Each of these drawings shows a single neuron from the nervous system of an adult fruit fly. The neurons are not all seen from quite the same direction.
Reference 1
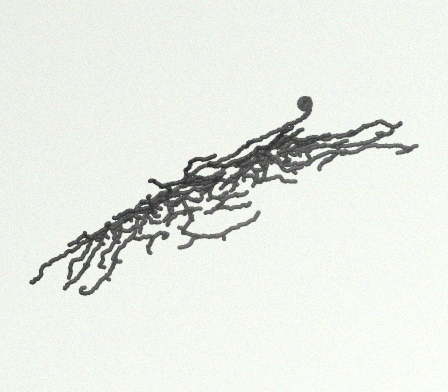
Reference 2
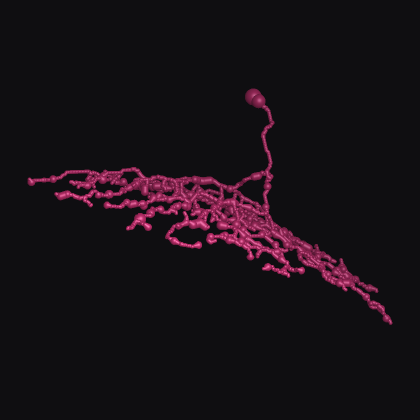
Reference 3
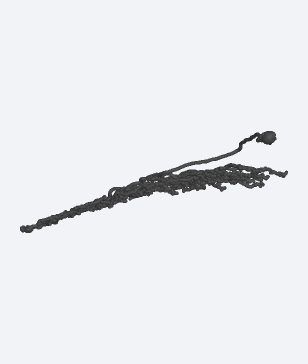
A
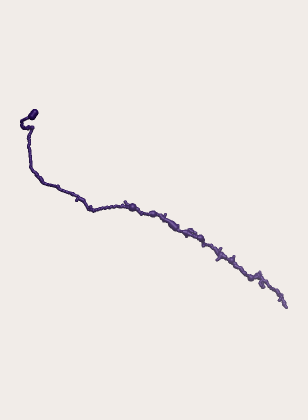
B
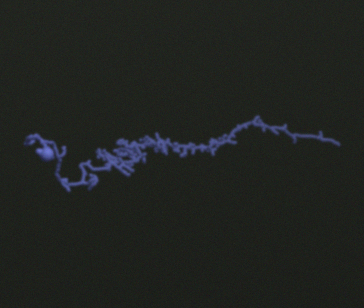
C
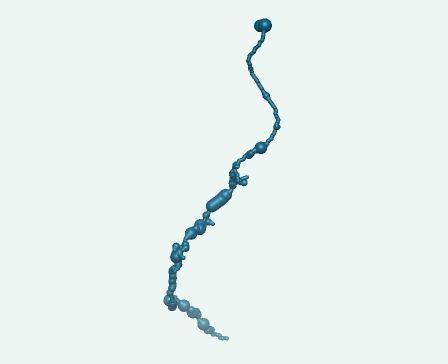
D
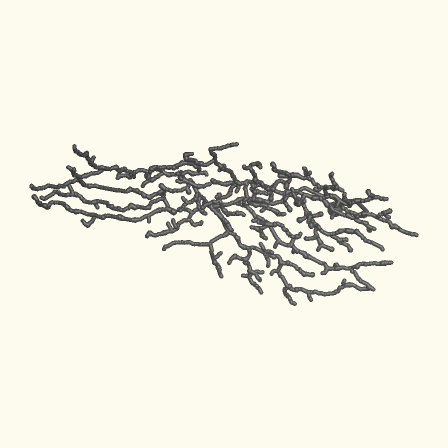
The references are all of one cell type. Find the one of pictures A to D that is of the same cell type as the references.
Picture D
